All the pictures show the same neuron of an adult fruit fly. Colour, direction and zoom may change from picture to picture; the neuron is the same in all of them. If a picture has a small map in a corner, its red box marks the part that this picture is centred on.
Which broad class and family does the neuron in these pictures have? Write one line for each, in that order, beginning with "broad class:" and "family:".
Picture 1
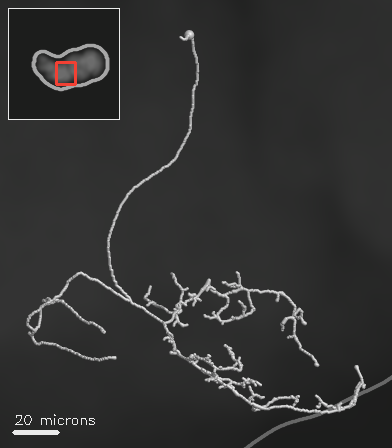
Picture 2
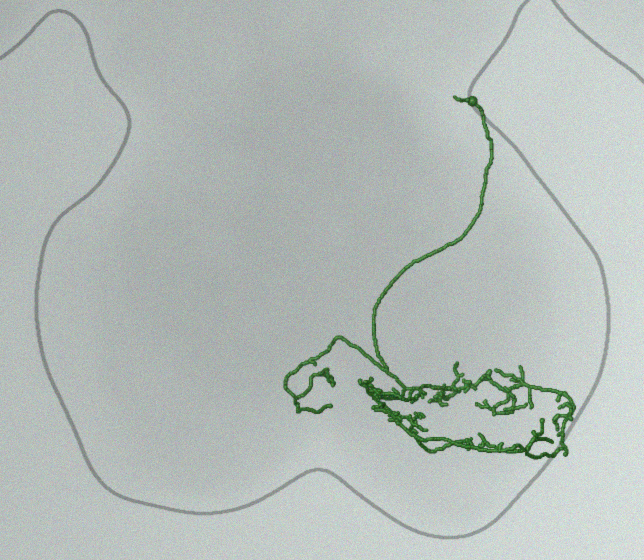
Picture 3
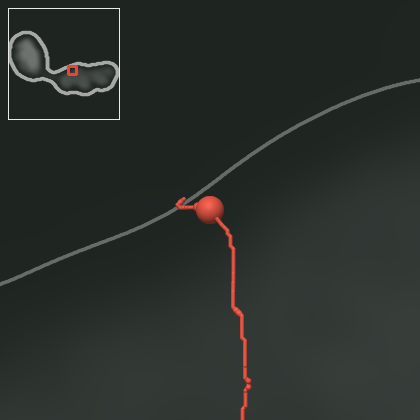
broad class: nerve-cord intrinsic neuron
family: hemilineage 23B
